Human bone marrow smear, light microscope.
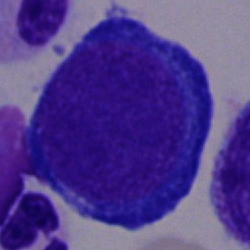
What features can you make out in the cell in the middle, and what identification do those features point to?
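The chromatin, as far as I can tell, is finely granular and spread evenly. The cytoplasm is a deep blue. I find neither granules nor vacuoles in it. So this is a proerythroblast.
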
